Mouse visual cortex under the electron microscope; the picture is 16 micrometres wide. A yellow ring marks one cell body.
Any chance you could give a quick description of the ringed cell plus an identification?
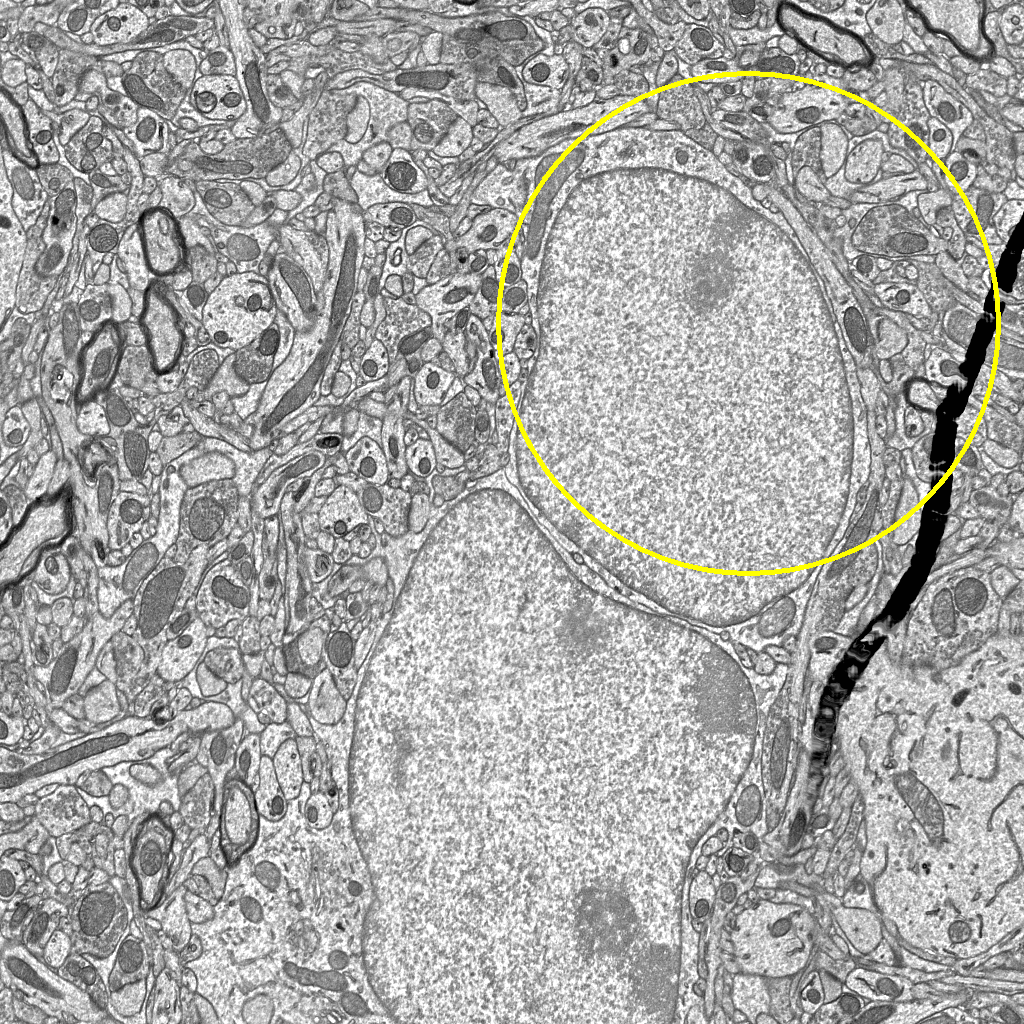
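A large oval nucleus, longer from top to bottom, is shown whole. The envelope runs smooth, free of deep folds or indentations. Fine chromatin is evenly scattered, without heavy dark clumps along the envelope, and a single diffuse, darker grey patch occupies the upper part of the nucleus. It is an astrocyte.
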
